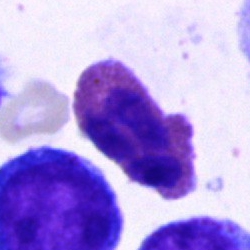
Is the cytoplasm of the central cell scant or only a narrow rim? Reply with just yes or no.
Yes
